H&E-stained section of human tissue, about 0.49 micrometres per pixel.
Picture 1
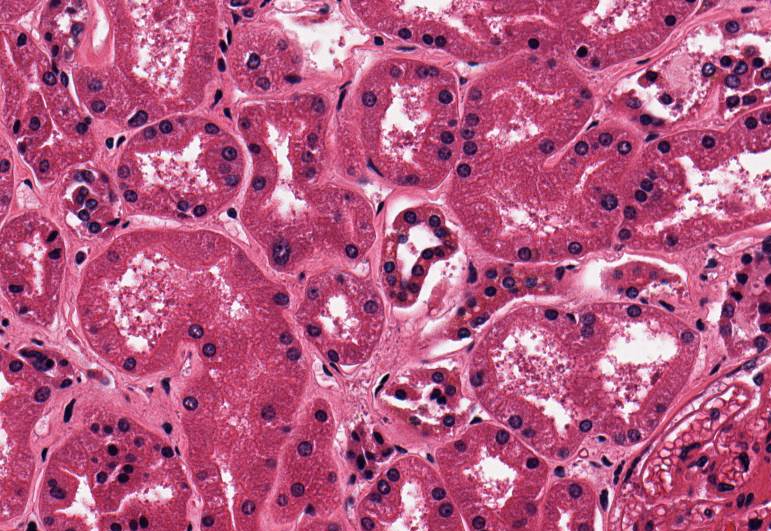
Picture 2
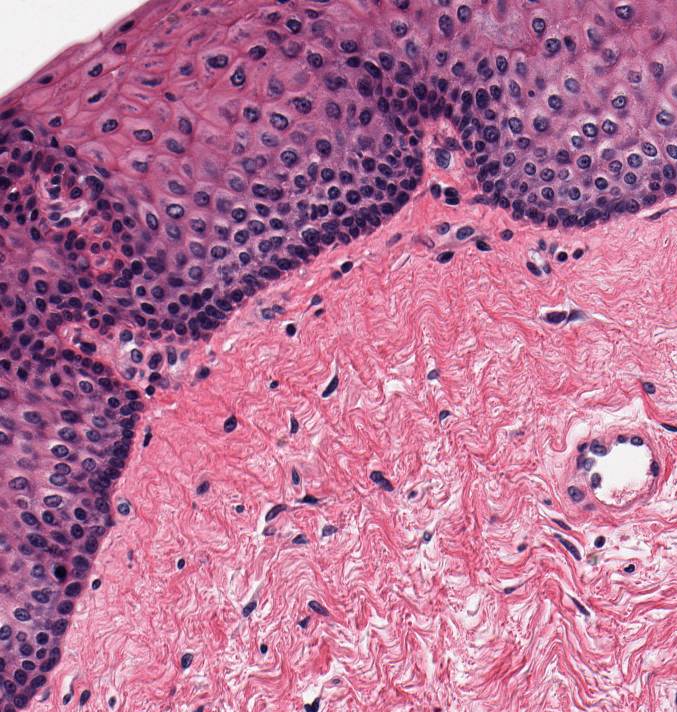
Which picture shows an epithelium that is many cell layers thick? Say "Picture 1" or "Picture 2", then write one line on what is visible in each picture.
Picture 2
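What picture 1 shows: Most tubules are lined by a single layer of cuboidal to low columnar cells with abundant granular eosinophilic cytoplasm.
What picture 2 shows: Stratified squamous epithelium runs along the top and down the left side of the field, and connective tissue stroma fills the lower right.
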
